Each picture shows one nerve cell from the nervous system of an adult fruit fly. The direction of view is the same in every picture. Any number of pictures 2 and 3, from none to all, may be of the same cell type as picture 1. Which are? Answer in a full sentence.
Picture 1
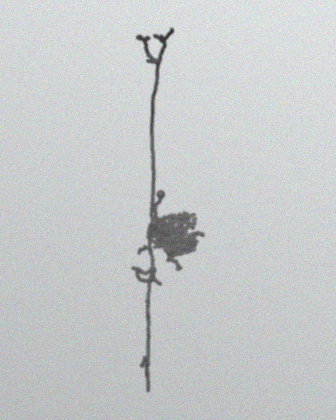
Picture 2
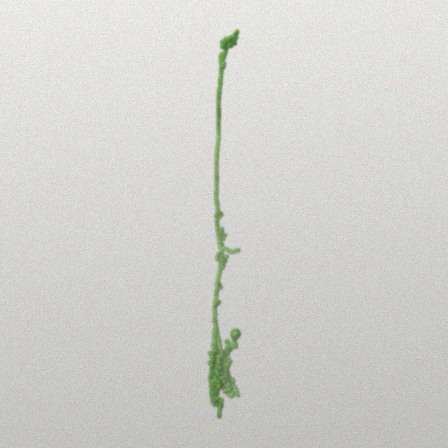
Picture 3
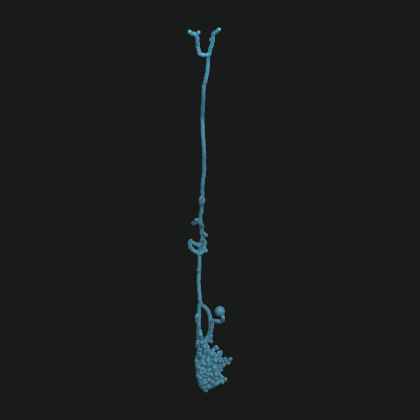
Picture 3 is of the same cell type.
